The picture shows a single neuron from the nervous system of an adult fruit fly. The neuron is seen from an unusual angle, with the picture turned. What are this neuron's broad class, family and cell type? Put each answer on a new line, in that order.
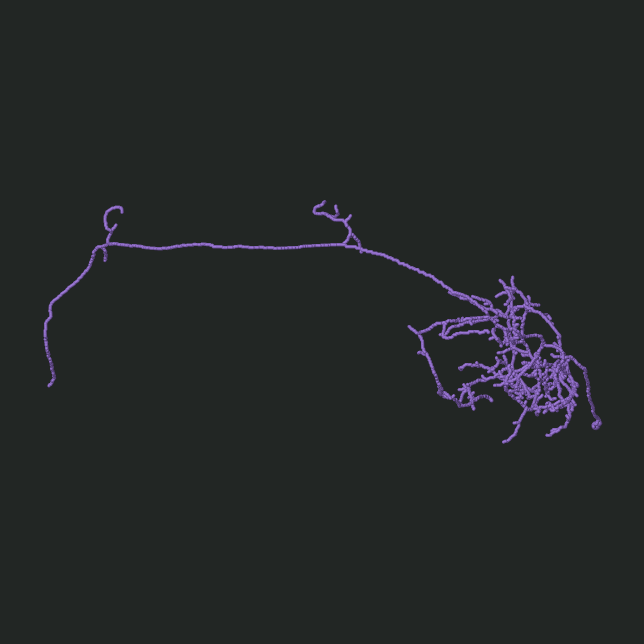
central-brain intrinsic neuron
hemilineage VLPl&p2_lateral
AVLP120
